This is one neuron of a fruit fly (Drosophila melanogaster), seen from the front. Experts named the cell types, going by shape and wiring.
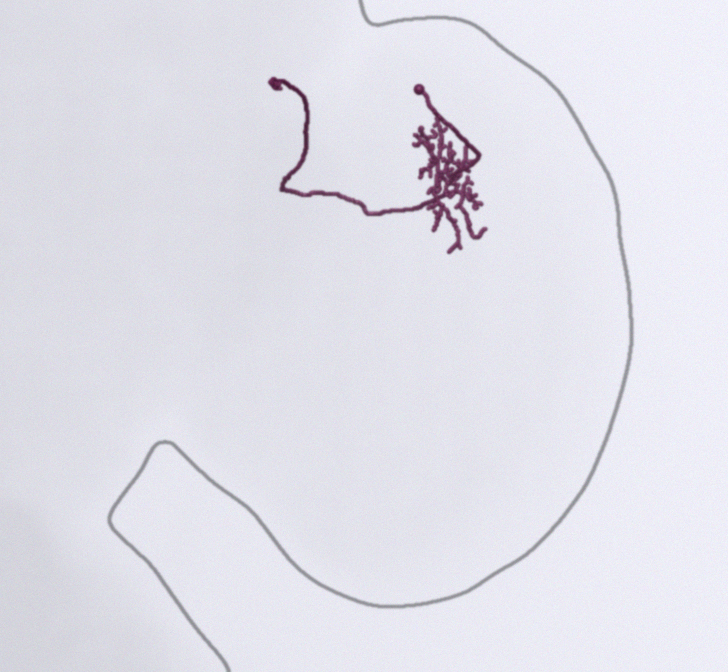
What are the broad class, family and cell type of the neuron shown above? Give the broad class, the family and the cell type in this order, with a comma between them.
visual projection neuron, MeTu, MeTu1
